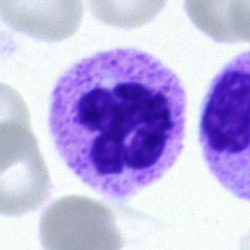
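Segmented neutrophil. Dense clumps of dark purple chromatin make up a nucleus in which no nucleoli are visible. Around it, a broad rim of pale lilac cytoplasm carries fine purple granules scattered throughout.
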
